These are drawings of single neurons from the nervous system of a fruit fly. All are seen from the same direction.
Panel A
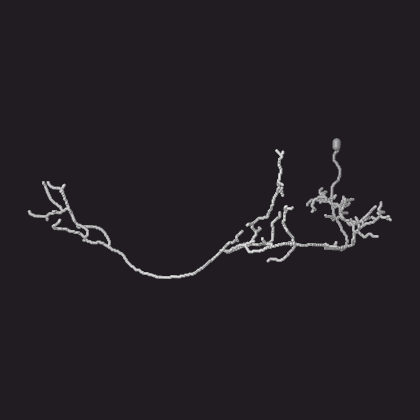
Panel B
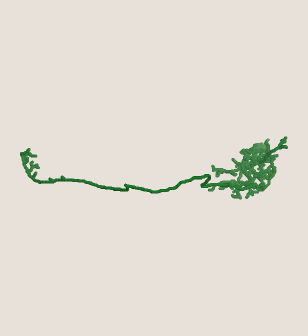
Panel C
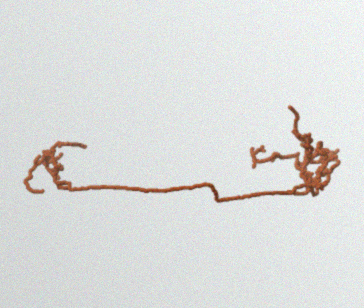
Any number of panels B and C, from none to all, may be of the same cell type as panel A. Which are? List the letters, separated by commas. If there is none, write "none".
none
